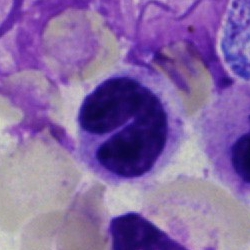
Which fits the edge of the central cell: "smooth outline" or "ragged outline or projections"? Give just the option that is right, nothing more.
Smooth outline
